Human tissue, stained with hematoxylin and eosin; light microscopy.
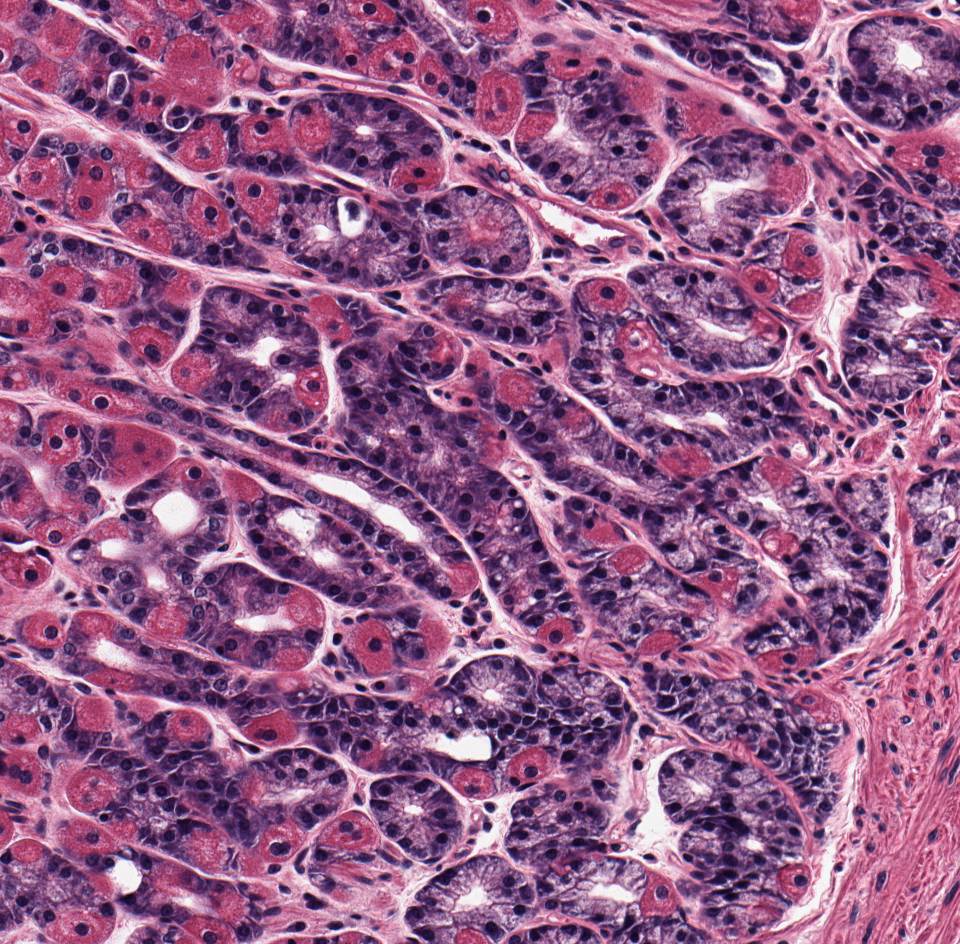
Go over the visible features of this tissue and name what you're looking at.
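Large, rounded parietal cells with bright pink cytoplasm and a central round nucleus are scattered along the glands, mostly toward the left. Toward the right and below, gland-lining cells with purple, finely granular cytoplasm and basal nuclei predominate. A band of smooth muscle, pink fibres and elongated nuclei, runs obliquely in the lower right corner. This is stomach.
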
